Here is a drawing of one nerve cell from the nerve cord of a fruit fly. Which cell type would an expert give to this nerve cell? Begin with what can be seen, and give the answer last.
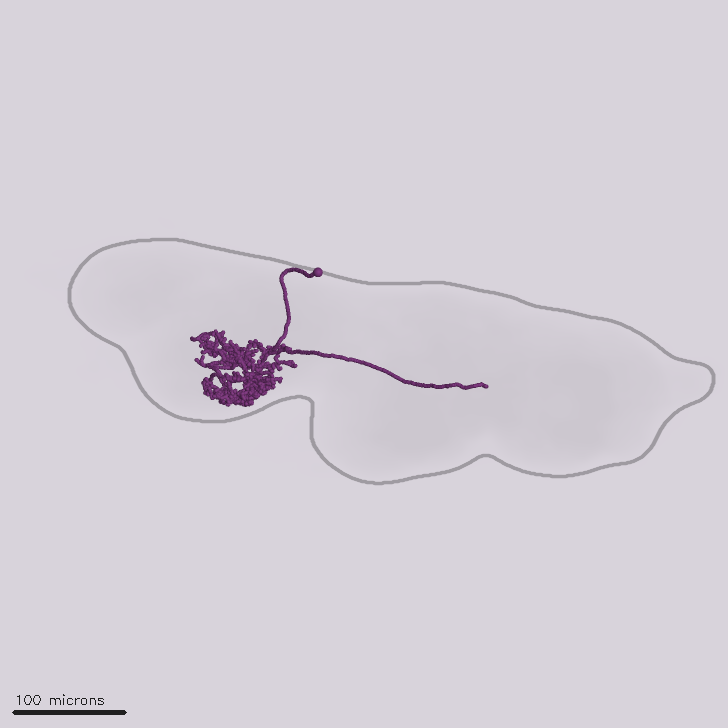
From left to right in the picture it spans about 250 microns. As drawn here it is wider than it is tall. Its broad class is nerve-cord intrinsic neuron. Its cell type is IN23B023.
